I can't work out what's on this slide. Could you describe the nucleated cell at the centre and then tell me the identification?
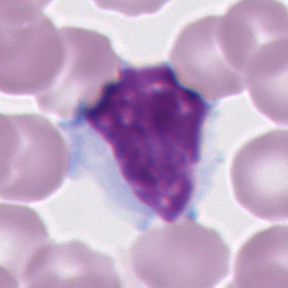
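First, the nucleus has an irregular, angular outline that narrows to a point at its lower end. Second, small pale spots are scattered through its dark chromatin. Third, the cytoplasm is a very pale sky blue. Fourth, no granules can be seen in that cytoplasm. With each point checked, the cell is a typical lymphocyte.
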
